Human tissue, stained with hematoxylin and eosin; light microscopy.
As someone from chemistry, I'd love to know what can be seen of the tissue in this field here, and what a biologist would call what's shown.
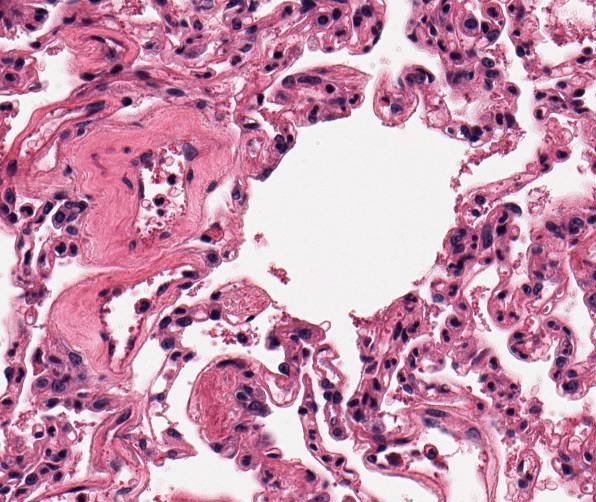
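A lace-like network of thin cellular septa encloses numerous empty spaces across the field. The centre is occupied by a large, irregular empty space, within which a few small detached tissue fragments lie loose. No fat cells are present. This is lung.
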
